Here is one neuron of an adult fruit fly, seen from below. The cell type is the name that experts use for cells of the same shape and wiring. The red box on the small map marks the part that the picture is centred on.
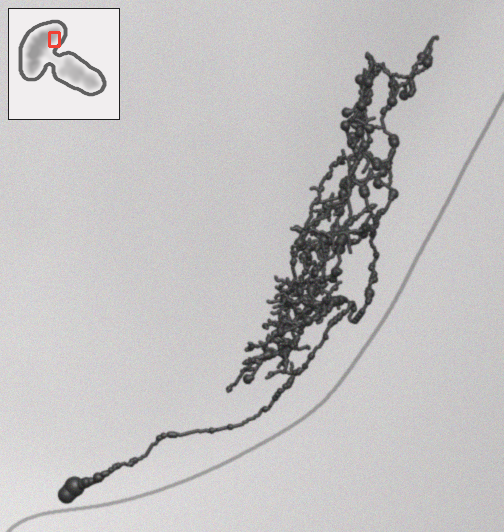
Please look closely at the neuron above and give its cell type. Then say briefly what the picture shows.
Its cell type is LPi3b. It is an optic-lobe intrinsic neuron. It is in the brain and does not reach the nerve cord. The cell body is at the lower left of the picture. Dozens of branch ends can be seen.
